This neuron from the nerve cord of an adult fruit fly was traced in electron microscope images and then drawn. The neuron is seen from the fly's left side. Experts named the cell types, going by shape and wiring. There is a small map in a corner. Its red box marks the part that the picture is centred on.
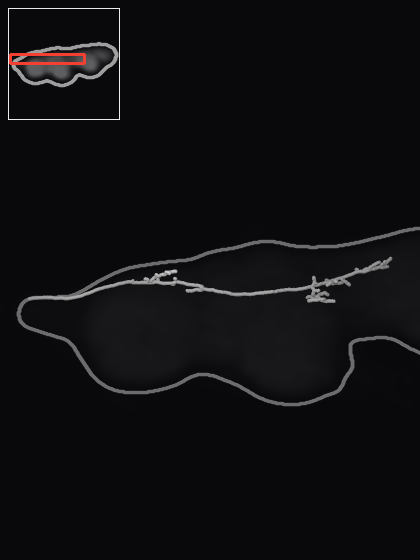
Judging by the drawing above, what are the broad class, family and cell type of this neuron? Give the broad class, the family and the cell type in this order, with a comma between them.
descending neuron, hemilineage MX3, DNge088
